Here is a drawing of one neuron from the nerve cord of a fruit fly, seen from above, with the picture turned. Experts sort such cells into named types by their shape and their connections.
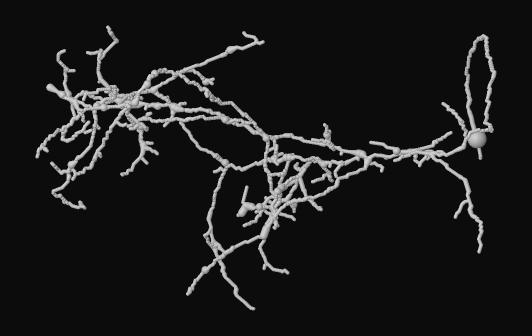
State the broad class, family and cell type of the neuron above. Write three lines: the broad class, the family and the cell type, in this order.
nerve-cord intrinsic neuron
hemilineage 20A.22A
IN20A.22A074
